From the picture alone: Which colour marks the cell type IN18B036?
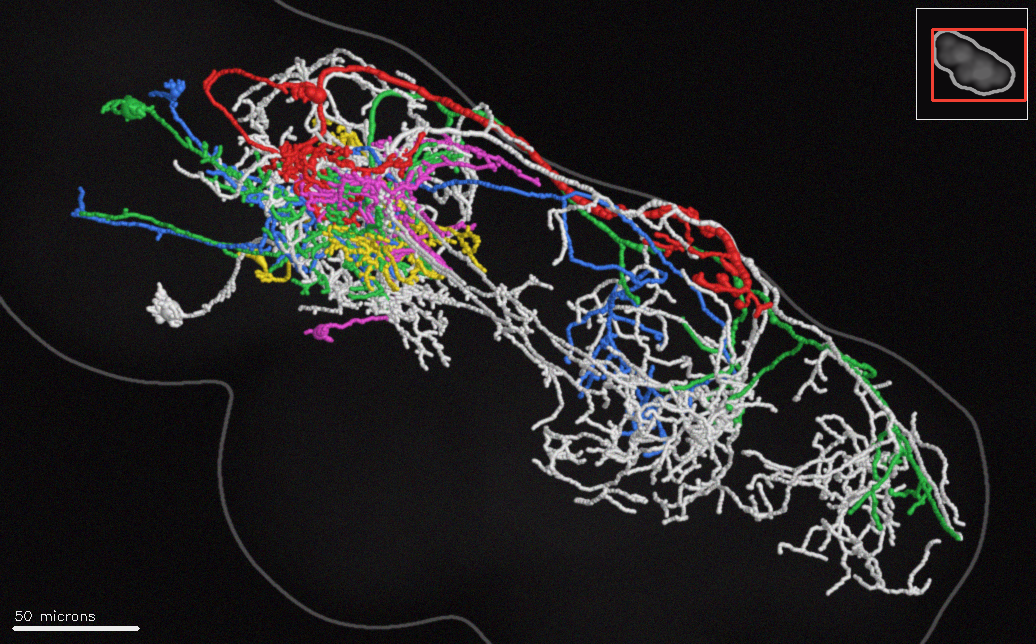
blue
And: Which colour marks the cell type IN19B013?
red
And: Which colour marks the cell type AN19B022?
green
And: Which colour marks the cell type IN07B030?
magenta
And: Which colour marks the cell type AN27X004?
white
